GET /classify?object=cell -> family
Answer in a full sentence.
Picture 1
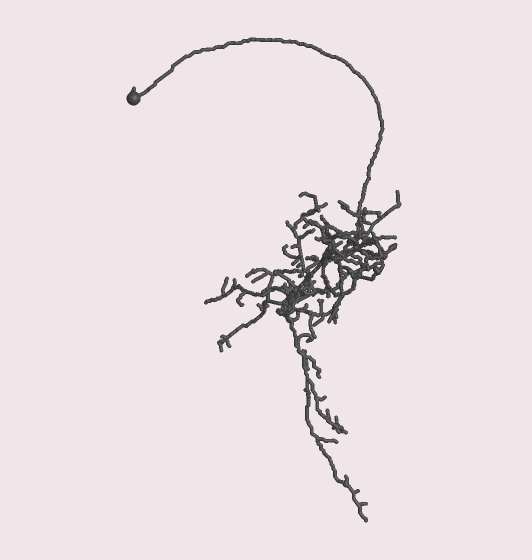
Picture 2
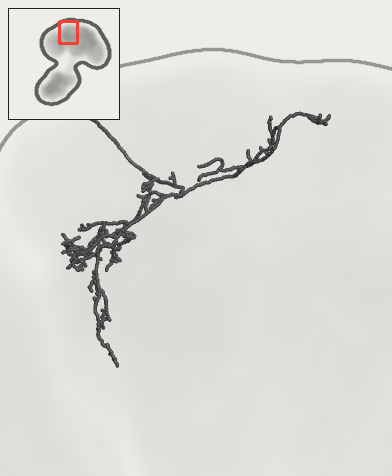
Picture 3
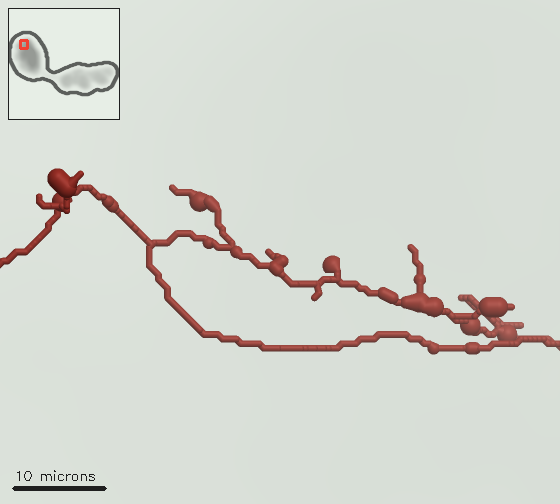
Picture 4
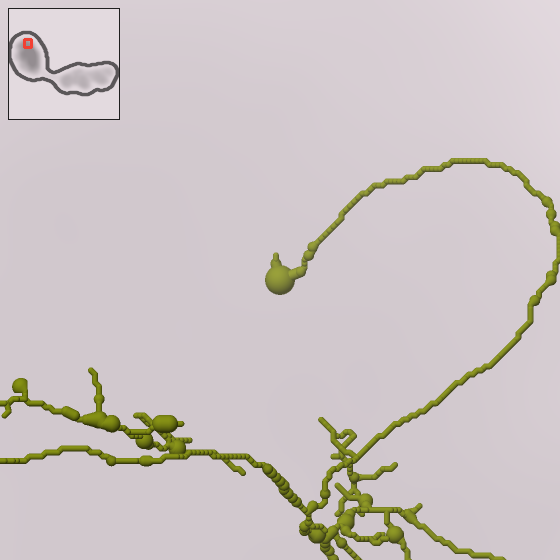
The family is hemilineage SLPad1_posterior.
